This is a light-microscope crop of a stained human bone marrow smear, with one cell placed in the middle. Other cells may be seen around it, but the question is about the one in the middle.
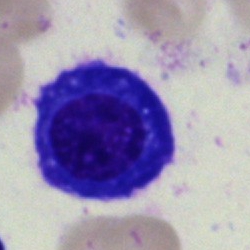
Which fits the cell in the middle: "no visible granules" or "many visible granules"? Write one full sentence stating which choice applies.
The cytoplasm of the cell shows no visible granules.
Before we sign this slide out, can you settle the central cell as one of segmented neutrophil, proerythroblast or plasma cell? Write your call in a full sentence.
The cell found in the middle of this crop is a plasma cell.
